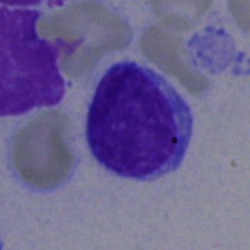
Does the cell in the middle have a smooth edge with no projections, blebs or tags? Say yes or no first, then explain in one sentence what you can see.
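Yes. The cell outline is smooth and rounded.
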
